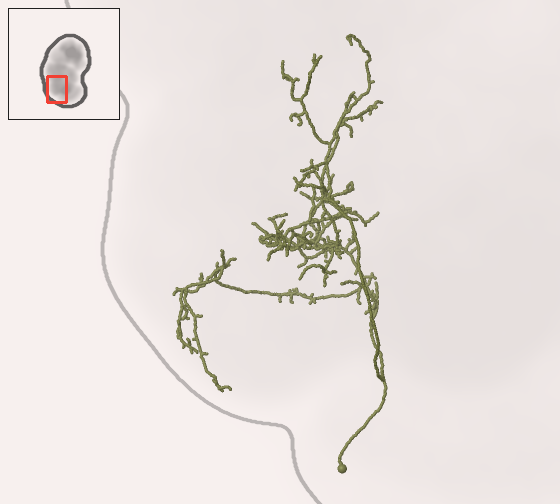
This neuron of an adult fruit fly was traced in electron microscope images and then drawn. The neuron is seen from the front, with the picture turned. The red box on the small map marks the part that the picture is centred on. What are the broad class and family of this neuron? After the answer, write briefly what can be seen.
Its broad class is central-brain intrinsic neuron. The family is hemilineage SLPav1_medial. Its cell body lies at the bottom of the picture. Dozens of branch ends can be seen.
